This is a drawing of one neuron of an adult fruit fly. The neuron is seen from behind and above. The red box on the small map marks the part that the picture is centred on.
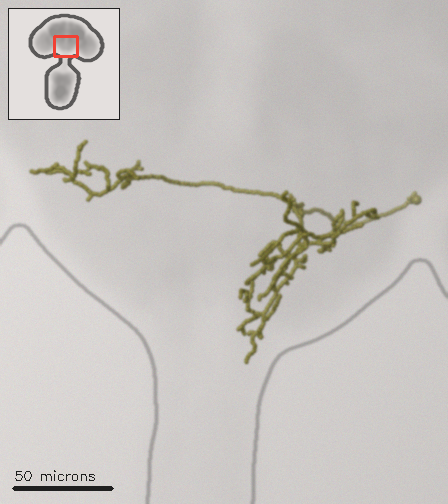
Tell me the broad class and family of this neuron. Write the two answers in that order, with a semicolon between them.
central-brain intrinsic neuron; hemilineage MX7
